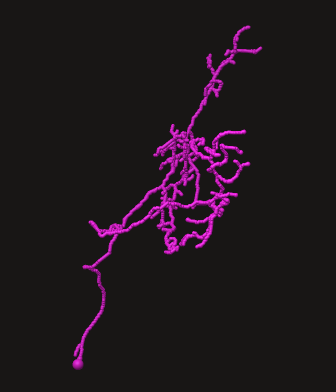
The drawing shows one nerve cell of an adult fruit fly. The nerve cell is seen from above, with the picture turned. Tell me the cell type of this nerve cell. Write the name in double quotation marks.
"SLP094_b"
